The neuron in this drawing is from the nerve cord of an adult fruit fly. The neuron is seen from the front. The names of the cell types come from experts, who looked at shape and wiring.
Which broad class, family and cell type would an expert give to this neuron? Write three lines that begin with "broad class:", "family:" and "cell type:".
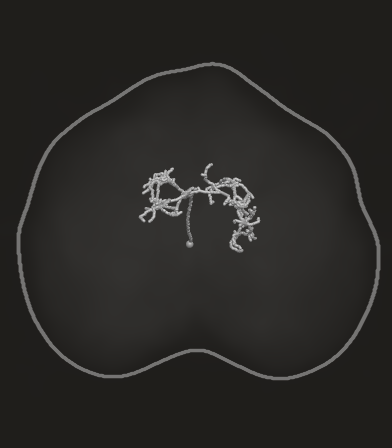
broad class: nerve-cord intrinsic neuron
family: hemilineage 12B
cell type: IN12B071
